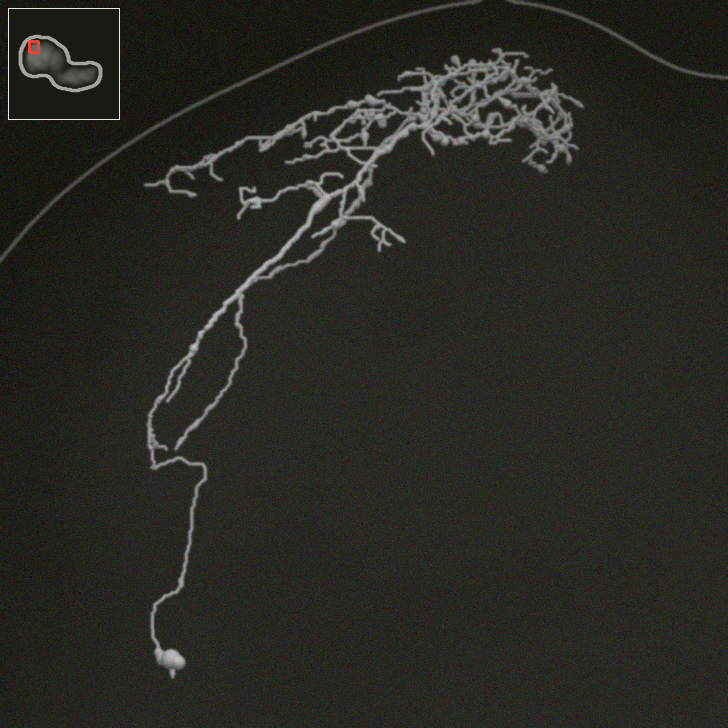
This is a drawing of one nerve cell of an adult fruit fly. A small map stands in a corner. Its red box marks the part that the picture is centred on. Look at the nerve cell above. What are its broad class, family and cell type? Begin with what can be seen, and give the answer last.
The cell body can be seen at the lower left of the picture. Dozens of branch ends can be seen. This is a central-brain intrinsic neuron. Its family is hemilineage SLPav3. It is of cell type CB1838.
